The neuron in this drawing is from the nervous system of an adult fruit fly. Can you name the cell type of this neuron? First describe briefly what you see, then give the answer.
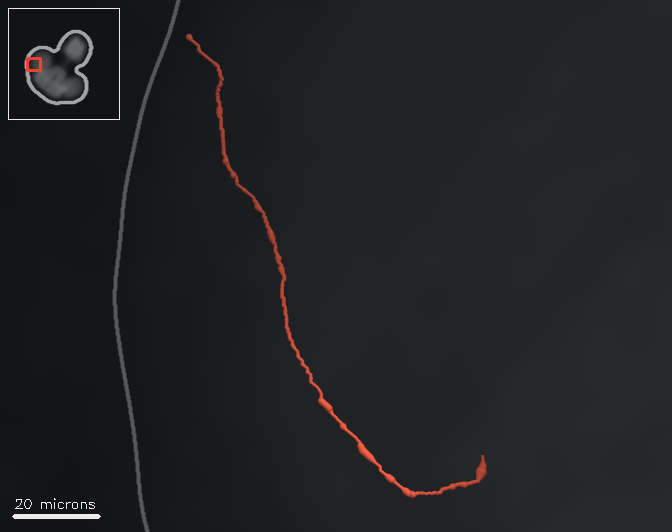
No cell body is drawn. From top to bottom in the picture it spans about 110 microns. There are a dozen or fewer branch ends. Its broad class is photoreceptor or other optic-lobe sensory neuron. It is of cell type R7p.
